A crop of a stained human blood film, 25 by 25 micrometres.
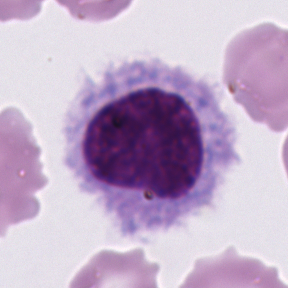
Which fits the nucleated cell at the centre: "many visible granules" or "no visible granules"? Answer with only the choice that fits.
No visible granules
